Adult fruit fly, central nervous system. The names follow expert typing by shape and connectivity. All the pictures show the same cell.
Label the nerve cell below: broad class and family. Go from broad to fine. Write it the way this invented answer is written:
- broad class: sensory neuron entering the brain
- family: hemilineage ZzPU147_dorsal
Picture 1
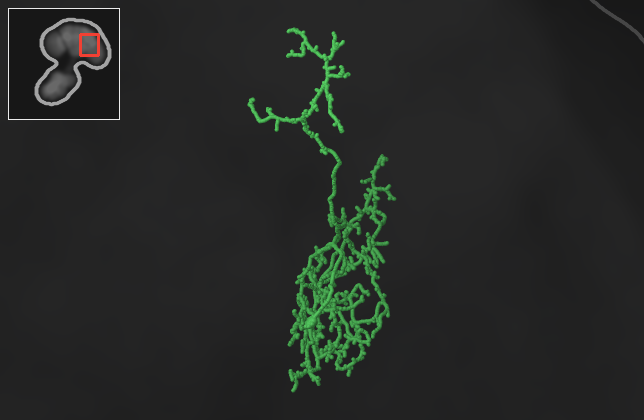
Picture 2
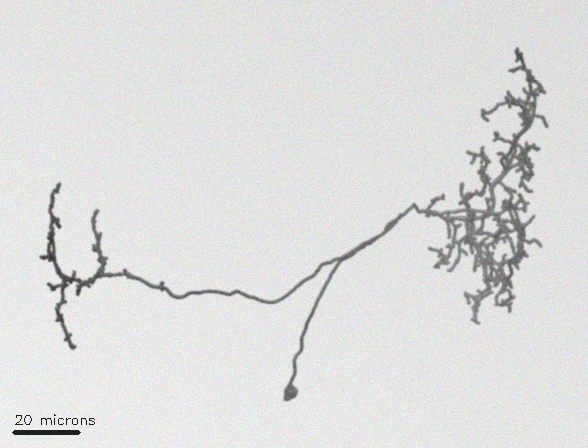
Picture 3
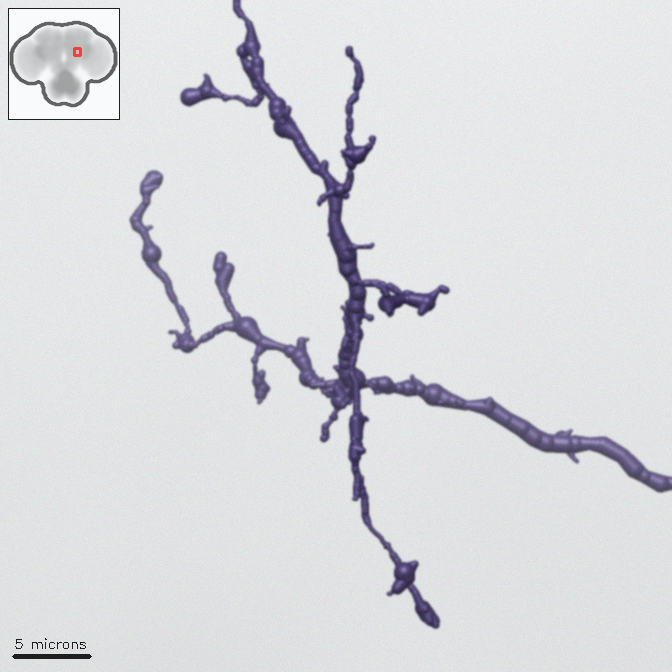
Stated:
- broad class: visual projection neuron
- family: LC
